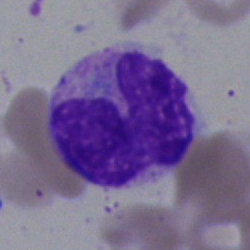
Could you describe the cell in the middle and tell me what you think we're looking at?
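A deep indentation from the upper left folds the nucleus into a horseshoe-like shape. Its chromatin is coarse and clumped, with paler spots between dark patches. The widest area of cytoplasm lies at the upper left, within the nuclear indentation. Fine, faint purplish granules are held in the cytoplasm. The cell shown is a monocyte.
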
